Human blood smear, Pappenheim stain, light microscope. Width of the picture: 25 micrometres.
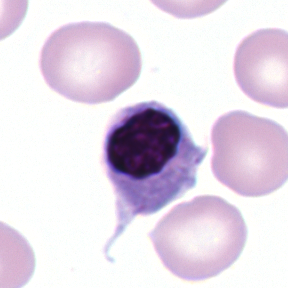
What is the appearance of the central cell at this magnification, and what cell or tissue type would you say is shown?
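Chromatin dark purple, densely clumped. Pale grey-blue cytoplasm, lying mostly below the nucleus. Outline irregular, not round, with one thin tail-like strand leaving the lower left. Name: normoblast.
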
